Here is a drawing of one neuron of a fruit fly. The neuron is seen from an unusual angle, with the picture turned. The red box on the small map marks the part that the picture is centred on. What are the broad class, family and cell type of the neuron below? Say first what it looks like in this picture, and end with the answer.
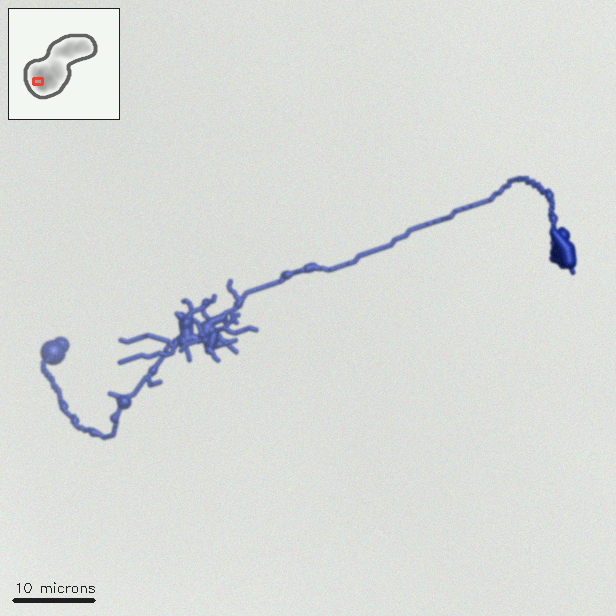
The cell body is on the left of the picture. From left to right in the picture it spans about 65 microns. This is an optic-lobe intrinsic neuron. Its family is Tm. The cell type is Tm9.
